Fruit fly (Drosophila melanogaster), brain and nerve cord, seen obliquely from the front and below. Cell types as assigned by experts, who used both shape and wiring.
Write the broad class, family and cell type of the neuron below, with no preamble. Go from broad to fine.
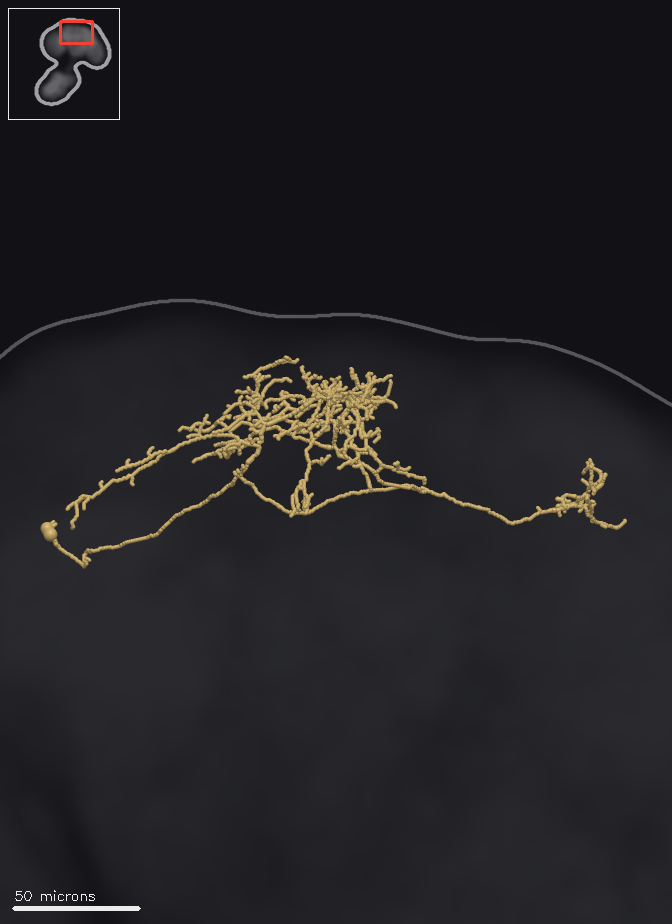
central-brain intrinsic neuron; hemilineage SMPpv2_dorsal; SIP052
